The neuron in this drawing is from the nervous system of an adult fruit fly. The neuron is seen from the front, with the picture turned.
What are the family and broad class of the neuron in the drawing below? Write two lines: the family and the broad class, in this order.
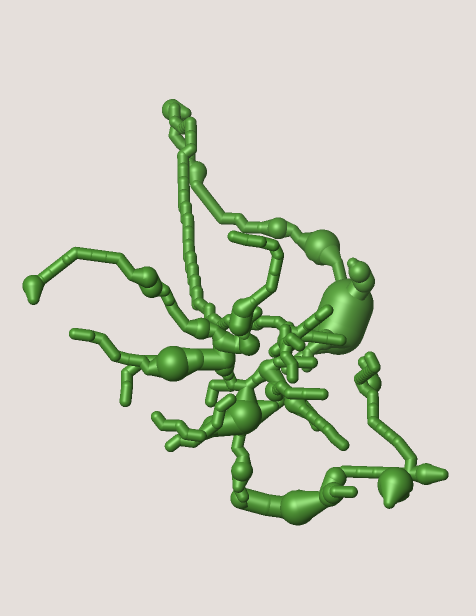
T
optic-lobe intrinsic neuron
